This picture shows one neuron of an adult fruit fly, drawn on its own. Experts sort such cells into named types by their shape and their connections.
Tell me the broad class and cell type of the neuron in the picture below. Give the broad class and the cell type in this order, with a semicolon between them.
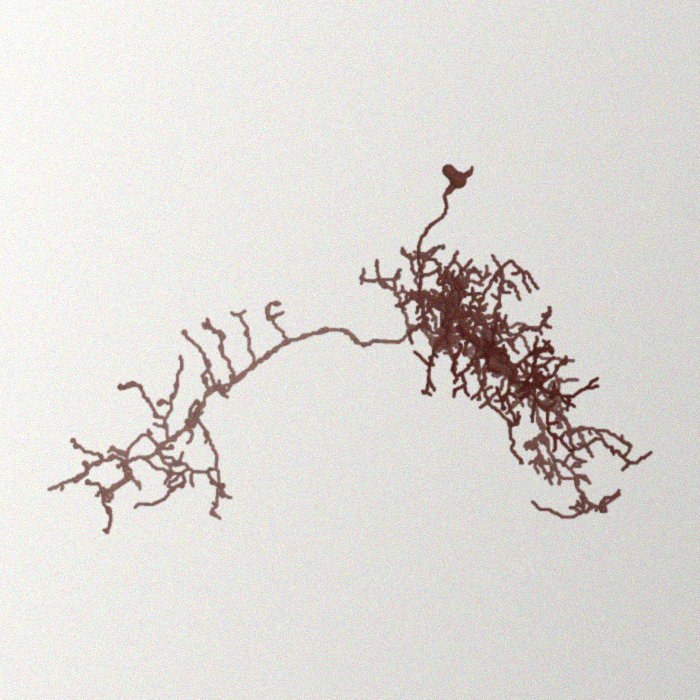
nerve-cord intrinsic neuron; INXXX215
